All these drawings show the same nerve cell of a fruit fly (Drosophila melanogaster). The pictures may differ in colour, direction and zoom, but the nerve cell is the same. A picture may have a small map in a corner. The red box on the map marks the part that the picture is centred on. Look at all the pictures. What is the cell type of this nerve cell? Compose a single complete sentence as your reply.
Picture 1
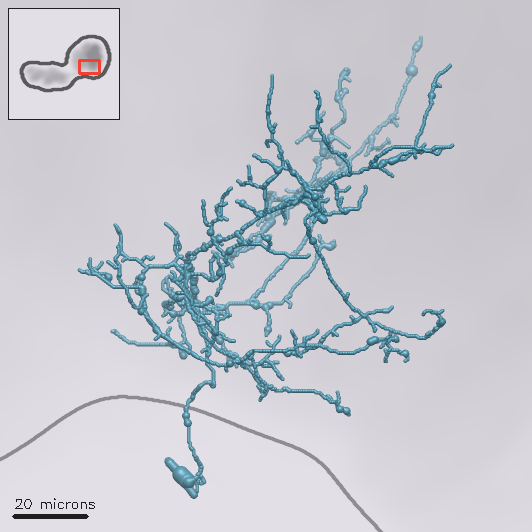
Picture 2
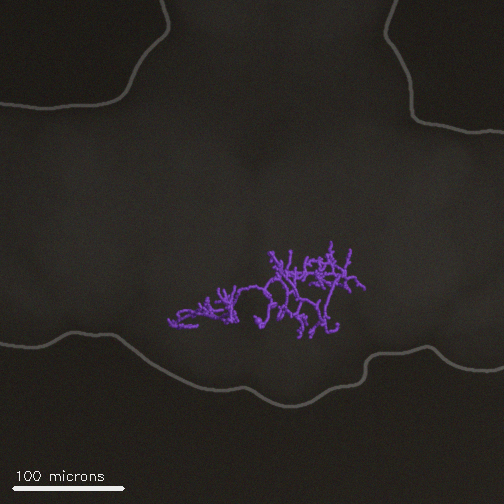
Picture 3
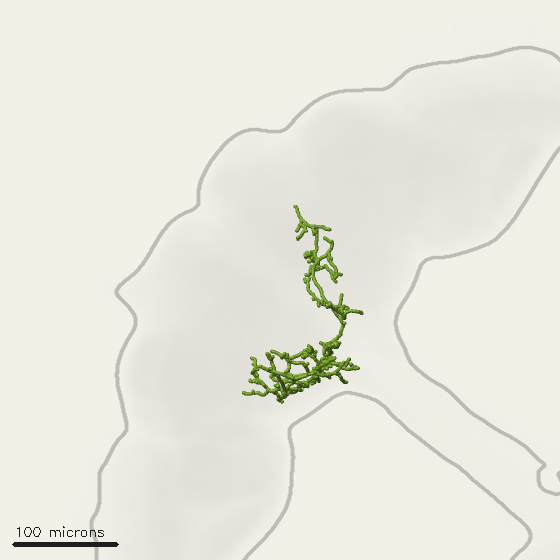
This nerve cell is categorized as cell type GNG260.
